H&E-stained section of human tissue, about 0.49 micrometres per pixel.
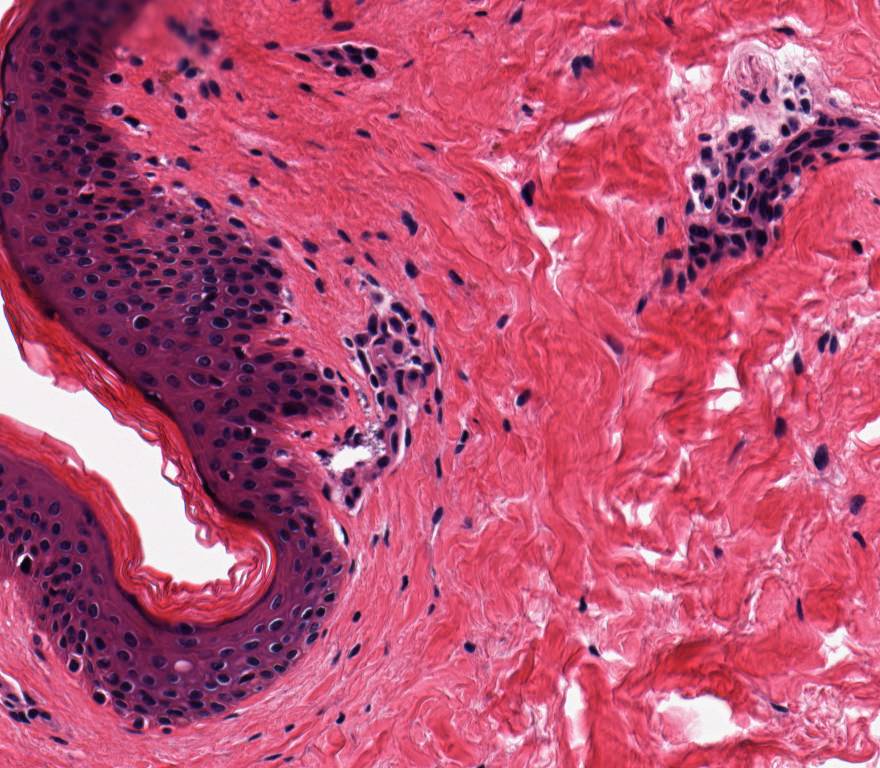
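Skin of the suprapubic region. Stratified squamous epithelium bears a thin pink layer of compact keratin on the surface facing the white cleft. Deeper epithelial nuclei are crowded, darker than those near the surface. Its lower border is fairly smooth, without deep rete ridges. Scattered through the collagen are sparse small dark spindle-shaped fibroblast nuclei.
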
